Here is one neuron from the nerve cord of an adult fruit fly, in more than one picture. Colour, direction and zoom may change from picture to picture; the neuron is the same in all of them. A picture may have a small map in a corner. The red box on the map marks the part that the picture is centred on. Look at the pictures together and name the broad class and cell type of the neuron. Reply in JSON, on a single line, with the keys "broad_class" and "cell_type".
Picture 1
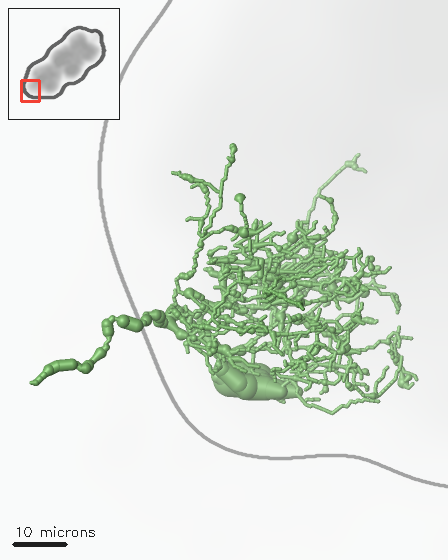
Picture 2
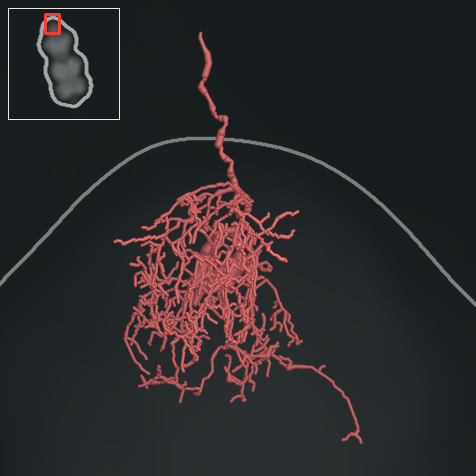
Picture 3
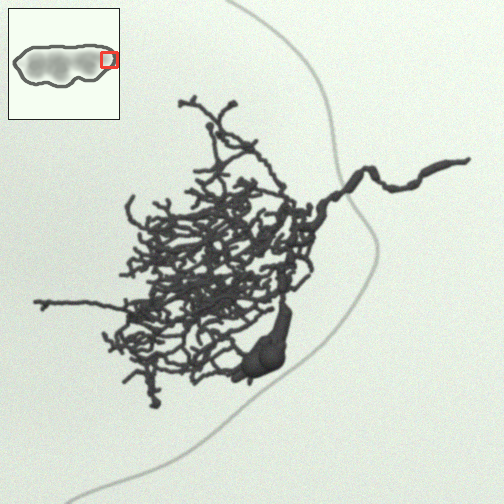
{"broad_class": "nerve-cord intrinsic neuron", "cell_type": "INXXX409"}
